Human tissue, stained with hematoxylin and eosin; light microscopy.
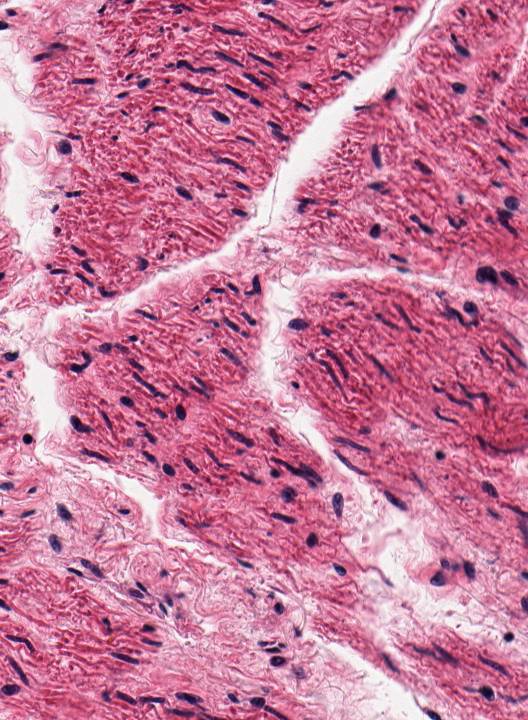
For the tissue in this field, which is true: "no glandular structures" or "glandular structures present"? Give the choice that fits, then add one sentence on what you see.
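No glandular structures. No epithelium or glands are present anywhere in the field.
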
